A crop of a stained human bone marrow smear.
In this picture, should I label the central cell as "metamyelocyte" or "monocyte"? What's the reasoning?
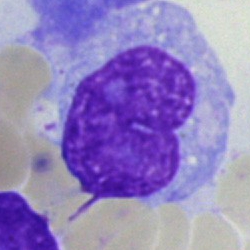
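It is a monocyte. A notch on the right side of the nucleus gives it a kidney-like shape, and a thin thread-like strand extends from its lower left. The nucleus sits toward the left, so the rim of cytoplasm is wider on the right. A few small clear vacuoles are scattered through the cytoplasm.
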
